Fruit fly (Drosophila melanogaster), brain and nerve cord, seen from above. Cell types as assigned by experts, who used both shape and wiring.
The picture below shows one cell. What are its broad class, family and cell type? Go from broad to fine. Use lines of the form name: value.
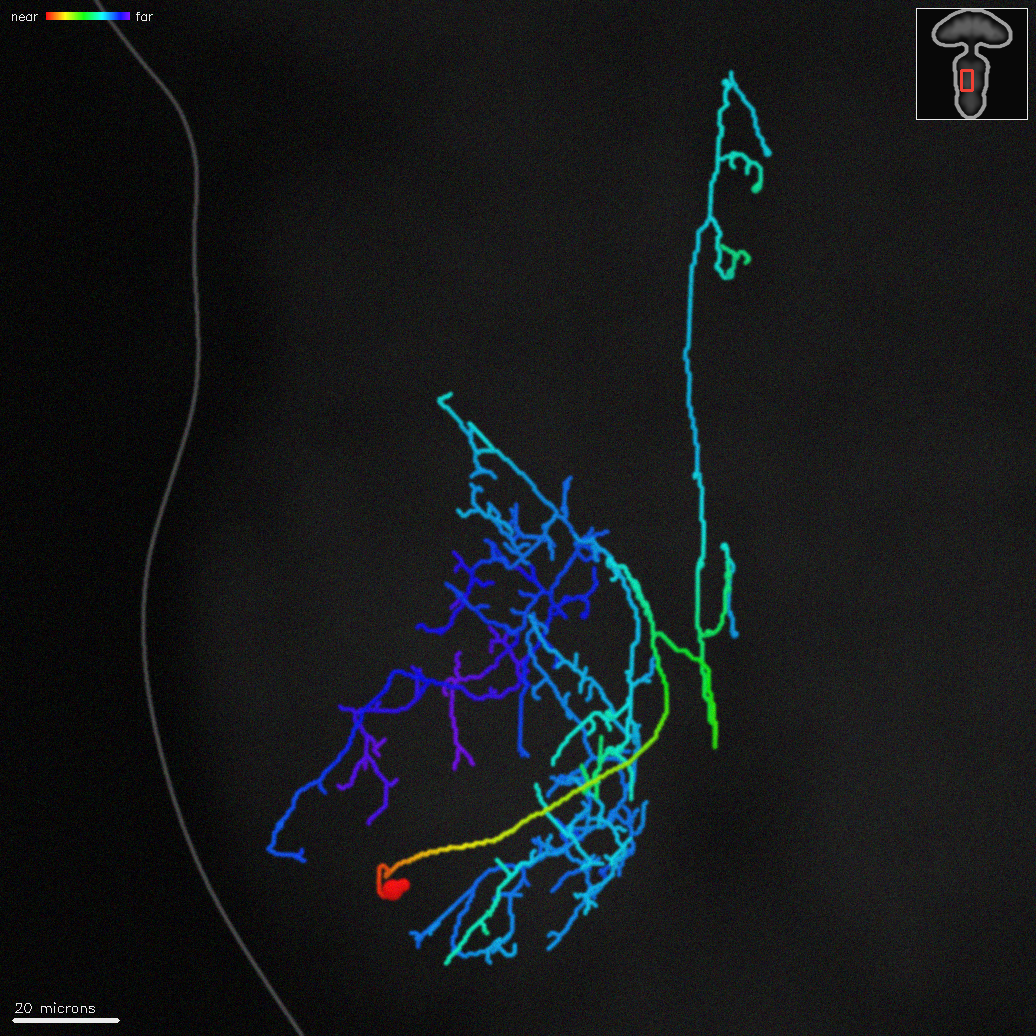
broad class: nerve-cord intrinsic neuron
family: hemilineage 23B
cell type: IN23B073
